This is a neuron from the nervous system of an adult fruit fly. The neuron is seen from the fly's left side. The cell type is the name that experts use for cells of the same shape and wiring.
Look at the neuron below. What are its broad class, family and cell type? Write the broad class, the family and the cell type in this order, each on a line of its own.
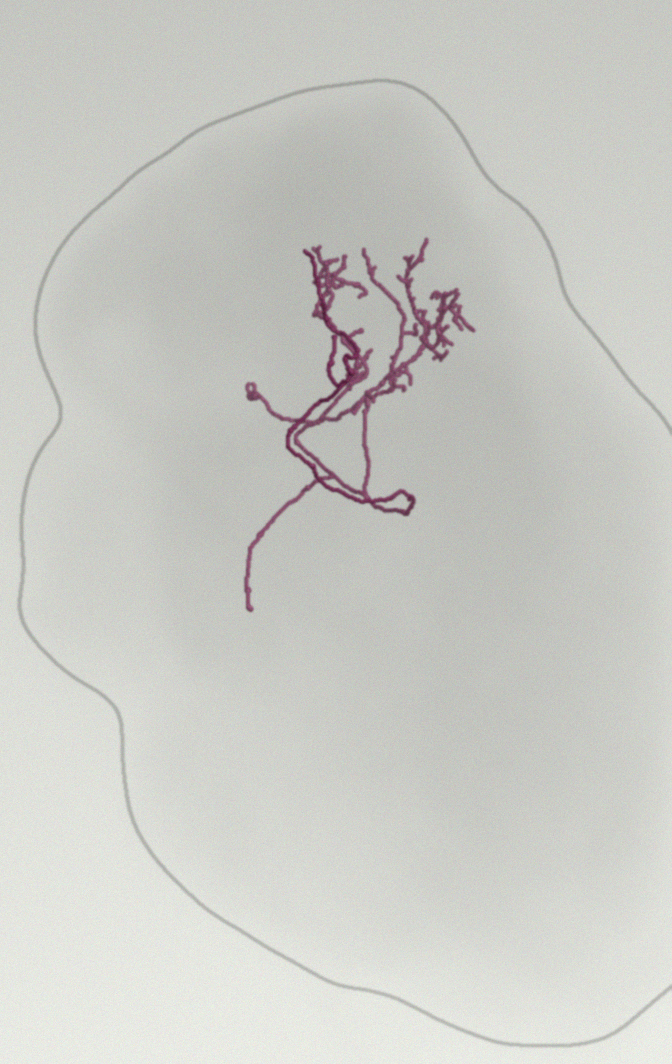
central-brain intrinsic neuron
hemilineage VLPl2_posterior
LHAV2g2_a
